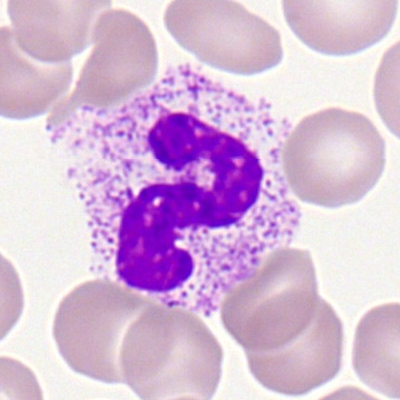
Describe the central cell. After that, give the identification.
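A single curved band, bent into an S-like shape, forms the nucleus. Many fine purple-pink granules fill the cytoplasm, in which no vacuoles can be seen. The cell outline is roughly rounded but irregular and ragged rather than smooth. This is a band neutrophil.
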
